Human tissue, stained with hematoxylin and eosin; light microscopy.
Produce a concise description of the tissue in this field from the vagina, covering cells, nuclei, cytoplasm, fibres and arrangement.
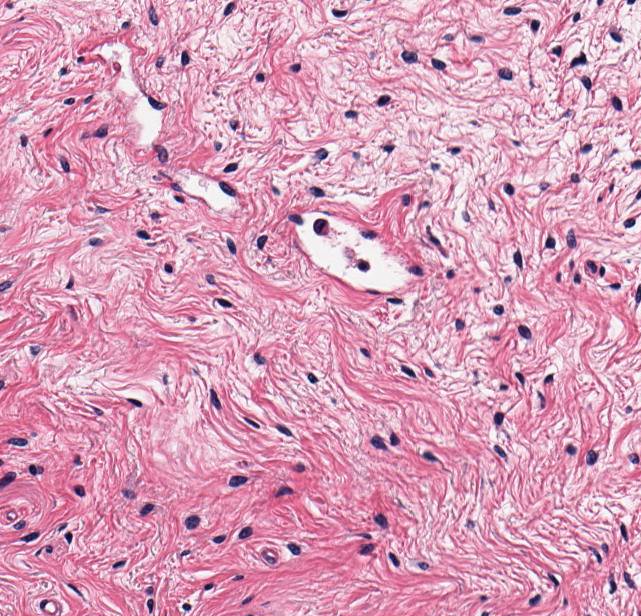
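Fibrous connective tissue fills the whole field, and there is no epithelium anywhere. Its collagen fibres are pink and wavy, running in varied directions. Small, dark nuclei are oval to spindle-shaped. Just above centre lies a small thin-walled vessel with an open, elongated lumen.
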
